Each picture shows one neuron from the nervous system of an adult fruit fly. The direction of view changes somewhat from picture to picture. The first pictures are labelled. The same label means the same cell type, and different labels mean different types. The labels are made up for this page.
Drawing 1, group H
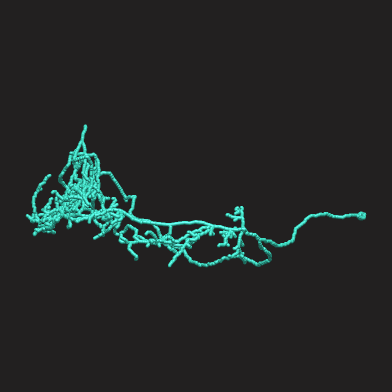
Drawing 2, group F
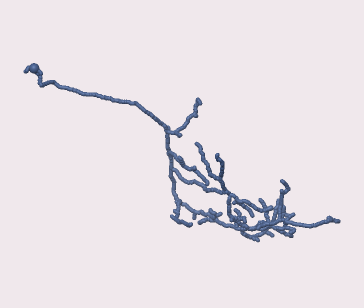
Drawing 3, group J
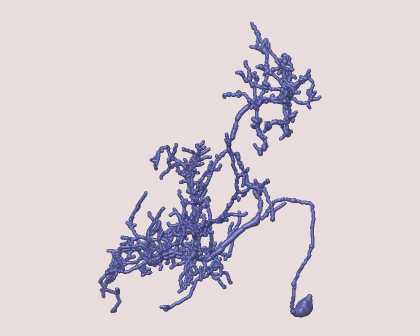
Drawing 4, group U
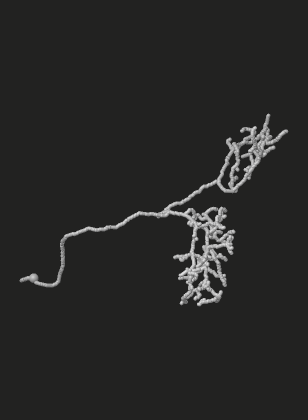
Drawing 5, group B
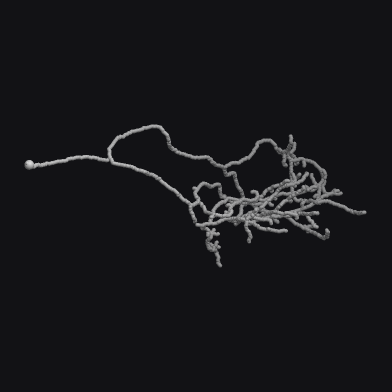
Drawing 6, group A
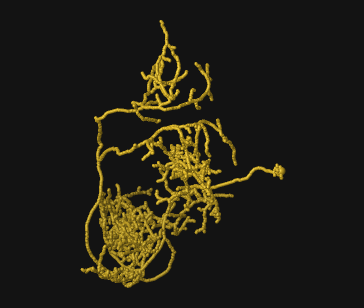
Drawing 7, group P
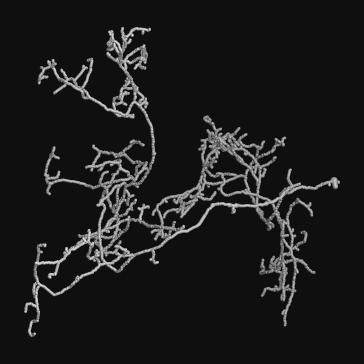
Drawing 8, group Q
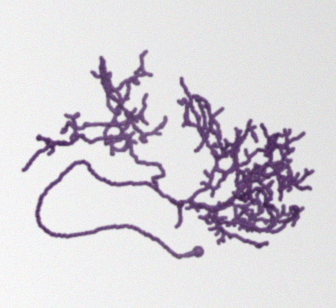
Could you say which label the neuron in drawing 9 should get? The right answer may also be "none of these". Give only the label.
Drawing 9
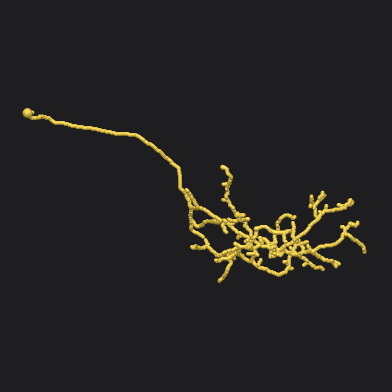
group F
